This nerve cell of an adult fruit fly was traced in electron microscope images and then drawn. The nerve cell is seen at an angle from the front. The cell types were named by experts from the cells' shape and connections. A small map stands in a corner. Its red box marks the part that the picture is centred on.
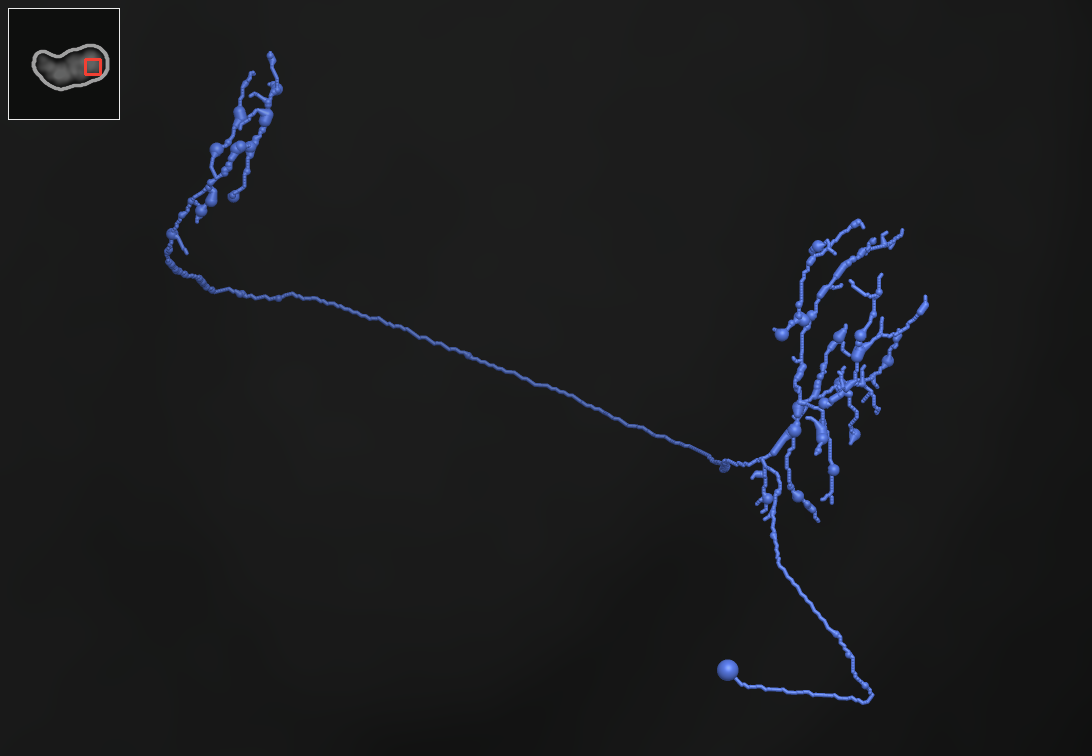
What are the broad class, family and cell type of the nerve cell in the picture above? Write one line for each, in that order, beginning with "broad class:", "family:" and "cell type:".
broad class: optic-lobe intrinsic neuron
family: Tm
cell type: Tm38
